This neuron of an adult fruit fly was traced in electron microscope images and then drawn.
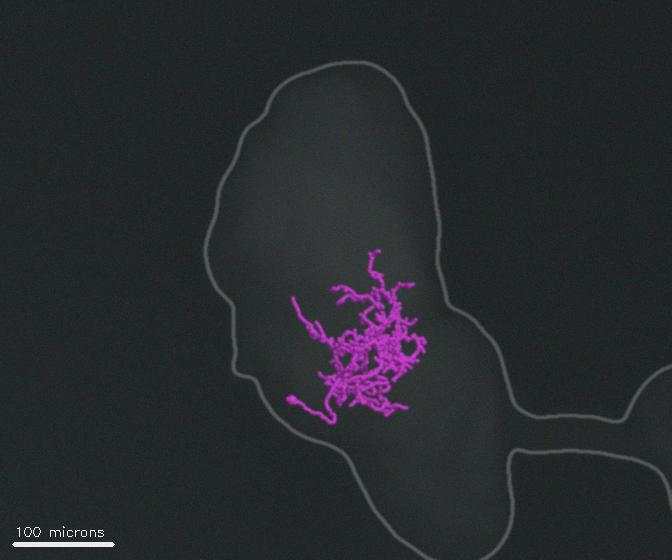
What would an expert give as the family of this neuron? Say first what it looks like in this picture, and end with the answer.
The cell body is at the bottom of the picture. By the scale bar it is about 170 microns tall in this view. Its broad class is central-brain intrinsic neuron. Its family is hemilineage MX3.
